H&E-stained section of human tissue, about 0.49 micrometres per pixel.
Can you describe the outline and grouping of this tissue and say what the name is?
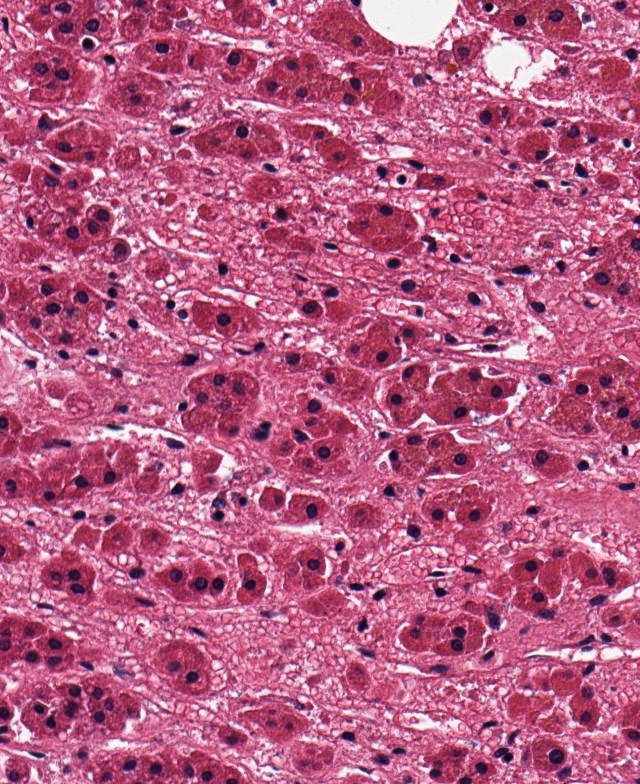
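Round, centrally placed nuclei, many showing a visible nucleolus, occupy the eosinophilic cells, and some of these cells contain two nuclei. The paler cells have cytoplasm filled with many small clear vacuoles, giving a foamy appearance. In the thin strands between the cords lie small, dark, elongated nuclei. The tissue is adrenal gland.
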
